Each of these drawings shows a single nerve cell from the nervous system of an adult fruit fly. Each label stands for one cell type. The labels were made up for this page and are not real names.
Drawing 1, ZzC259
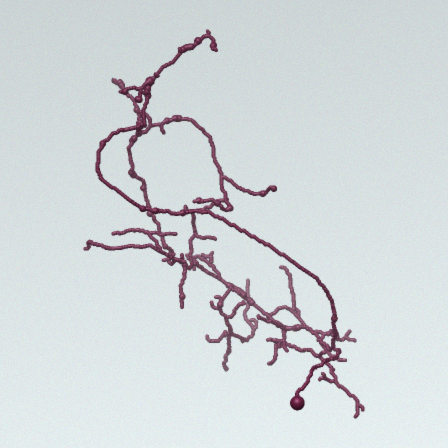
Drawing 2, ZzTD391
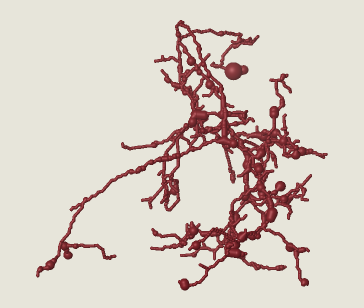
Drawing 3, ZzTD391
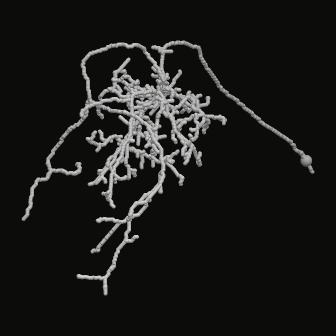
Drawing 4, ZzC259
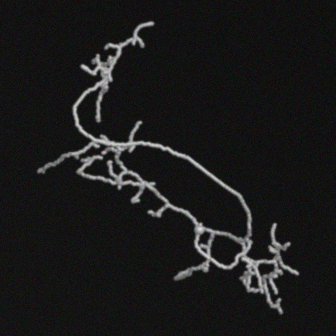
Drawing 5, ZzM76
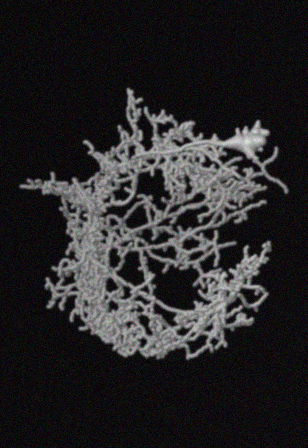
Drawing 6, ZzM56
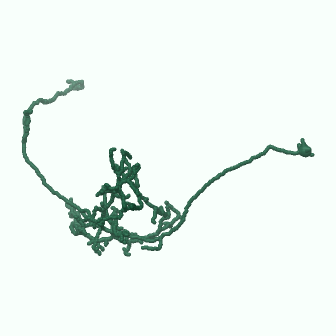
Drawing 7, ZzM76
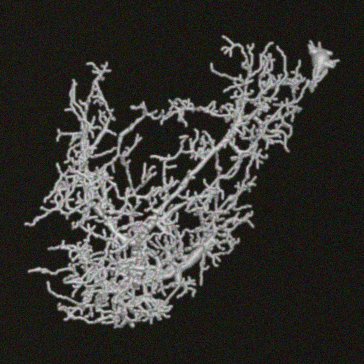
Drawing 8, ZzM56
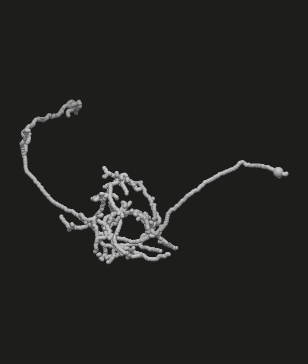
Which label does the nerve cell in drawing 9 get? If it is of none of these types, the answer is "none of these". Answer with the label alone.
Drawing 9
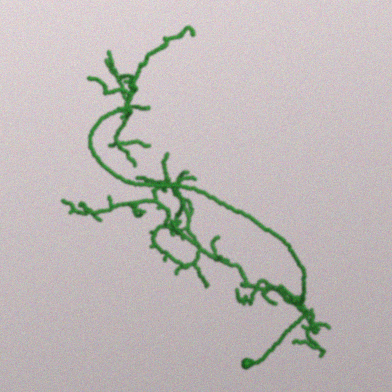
ZzC259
